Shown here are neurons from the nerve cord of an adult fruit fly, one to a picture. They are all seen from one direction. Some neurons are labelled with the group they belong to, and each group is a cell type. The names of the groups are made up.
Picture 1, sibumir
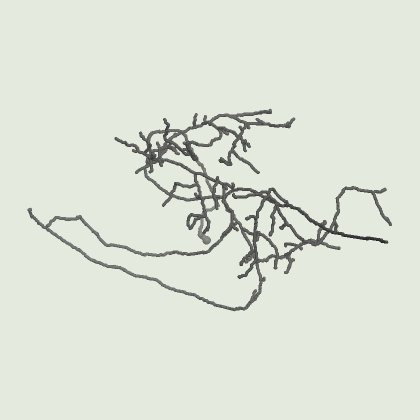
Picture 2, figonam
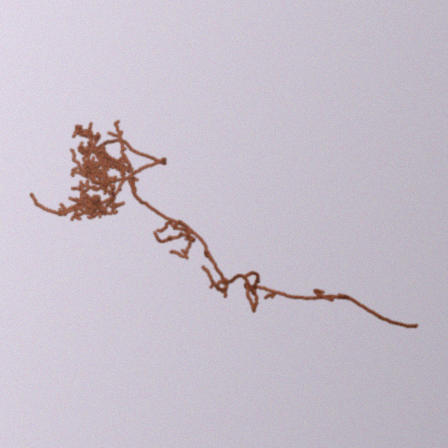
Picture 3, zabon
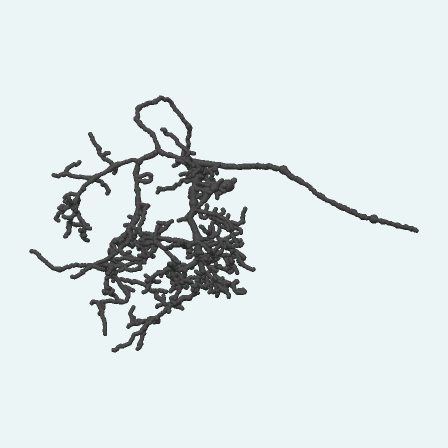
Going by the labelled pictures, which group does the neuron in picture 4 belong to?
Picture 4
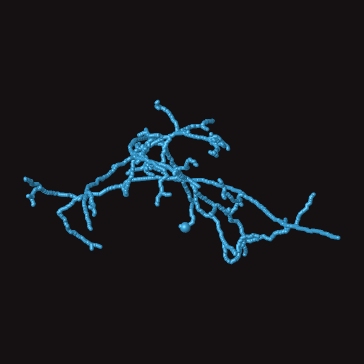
sibumir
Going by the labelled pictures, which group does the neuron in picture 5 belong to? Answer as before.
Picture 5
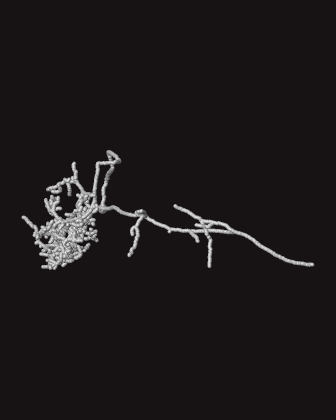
zabon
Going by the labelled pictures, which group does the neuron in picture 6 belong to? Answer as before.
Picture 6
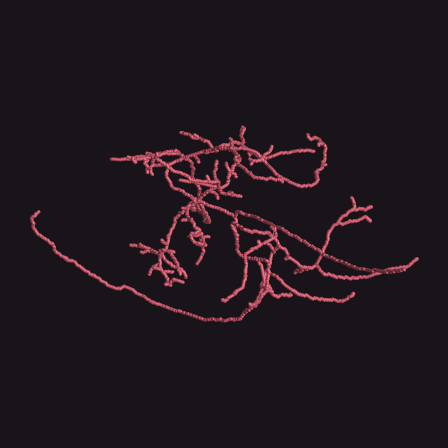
sibumir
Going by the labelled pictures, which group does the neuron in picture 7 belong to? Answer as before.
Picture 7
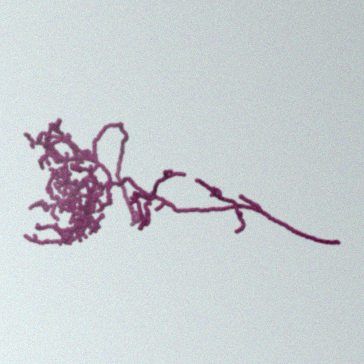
figonam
